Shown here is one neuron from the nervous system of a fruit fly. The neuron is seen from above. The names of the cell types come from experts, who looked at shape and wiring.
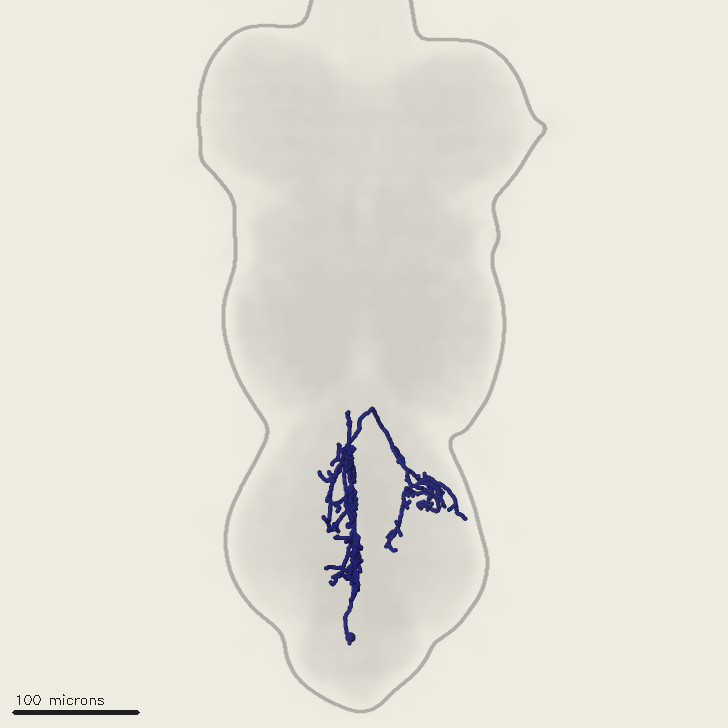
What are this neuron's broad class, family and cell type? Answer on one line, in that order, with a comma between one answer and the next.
nerve-cord intrinsic neuron, hemilineage 06B, IN06B033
